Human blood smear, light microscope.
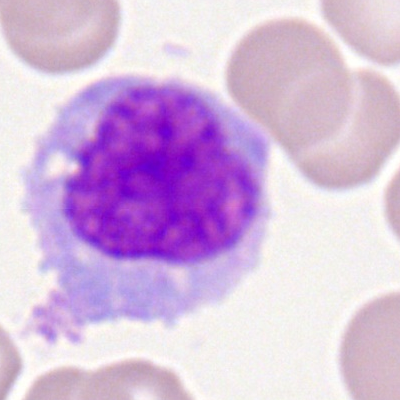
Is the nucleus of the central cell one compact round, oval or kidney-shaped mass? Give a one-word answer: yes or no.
Yes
